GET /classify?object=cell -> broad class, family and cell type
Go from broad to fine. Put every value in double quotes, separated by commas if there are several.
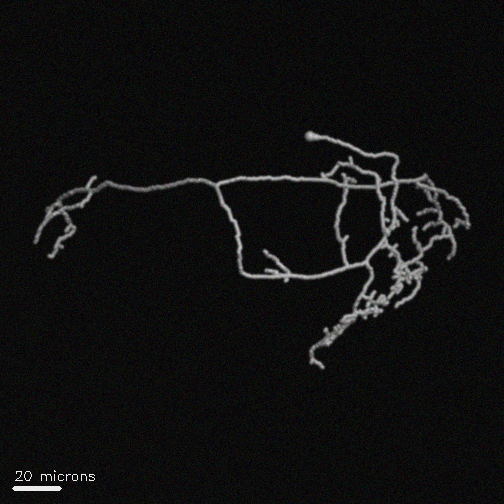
"nerve-cord intrinsic neuron", "hemilineage 18B", "IN18B048"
